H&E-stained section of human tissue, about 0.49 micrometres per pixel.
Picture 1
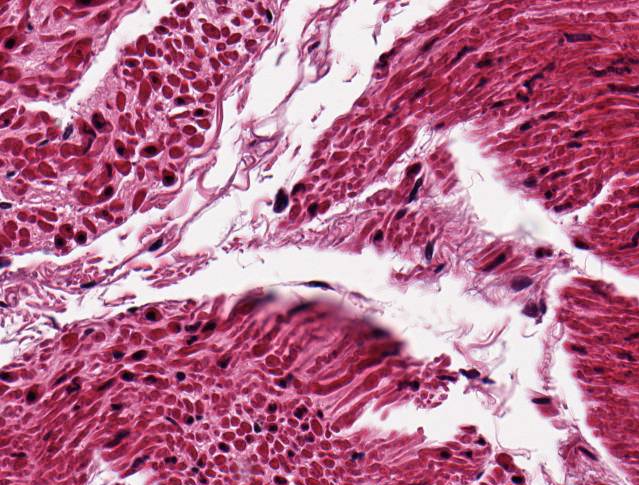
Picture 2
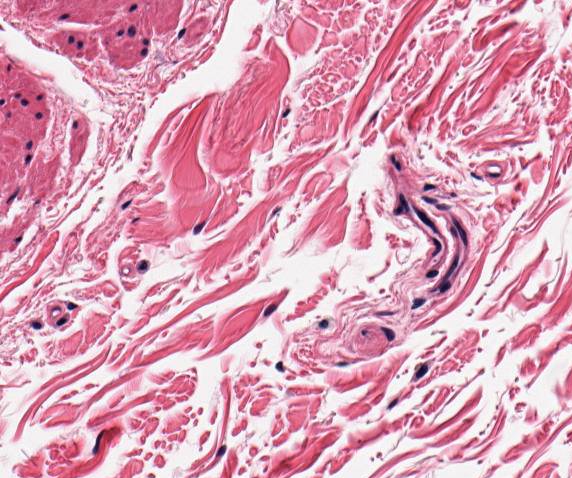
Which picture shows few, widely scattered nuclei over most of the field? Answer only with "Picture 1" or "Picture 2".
Picture 2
